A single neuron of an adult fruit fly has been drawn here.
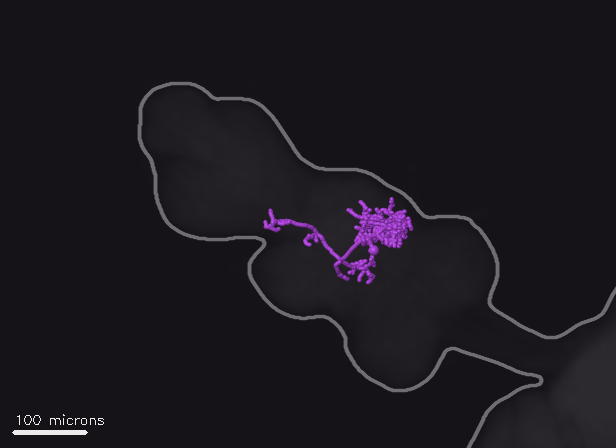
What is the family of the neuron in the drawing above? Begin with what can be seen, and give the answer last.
The cell body is in the middle of the picture. By the scale bar it is about 200 microns wide in this view. It is a nerve-cord intrinsic neuron. The family is hemilineage 07B.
